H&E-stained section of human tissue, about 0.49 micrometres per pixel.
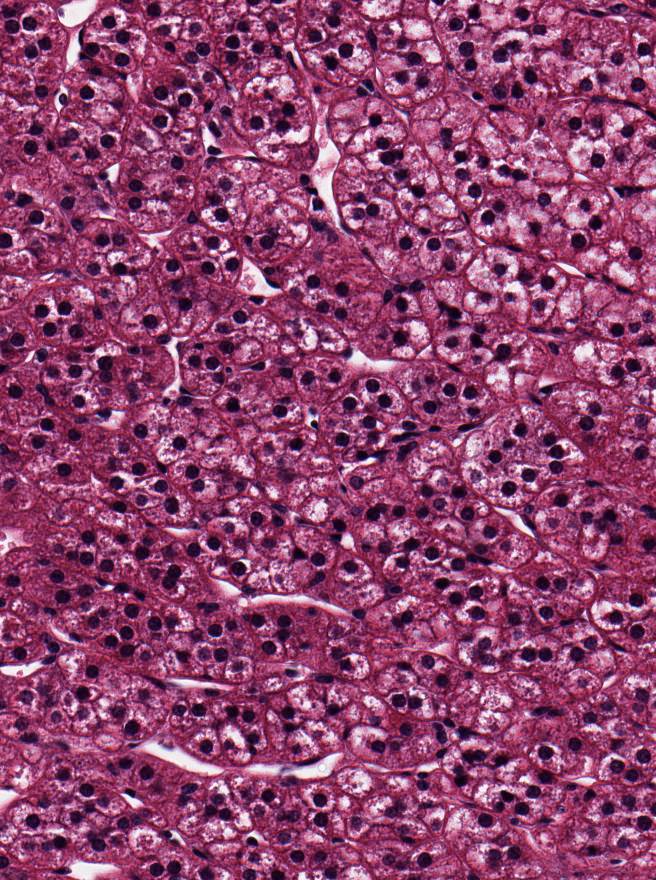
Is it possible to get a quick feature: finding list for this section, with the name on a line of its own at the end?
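Arrangement: closely packed nests and cords, outlined by thin septa, across the whole field
Cytoplasm: abundant, finely vacuolated, pale pink strands around many small clear spaces
Nuclei: small, round, dark, mostly near the cell centre
Uniformity: nuclei fairly even in size and shape throughout, as far as I can see
Name: adrenal gland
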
